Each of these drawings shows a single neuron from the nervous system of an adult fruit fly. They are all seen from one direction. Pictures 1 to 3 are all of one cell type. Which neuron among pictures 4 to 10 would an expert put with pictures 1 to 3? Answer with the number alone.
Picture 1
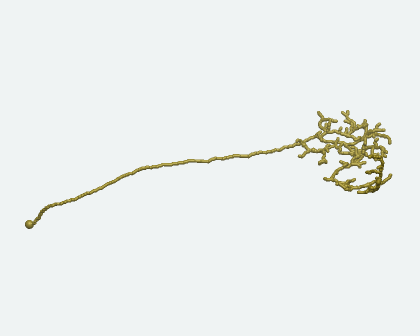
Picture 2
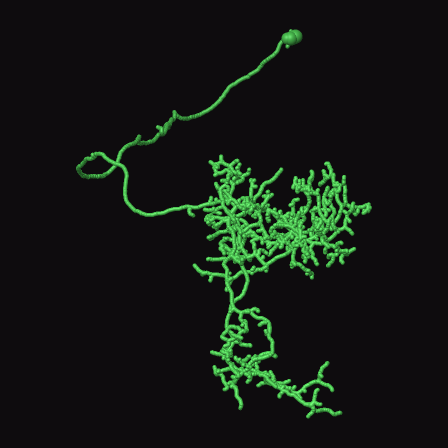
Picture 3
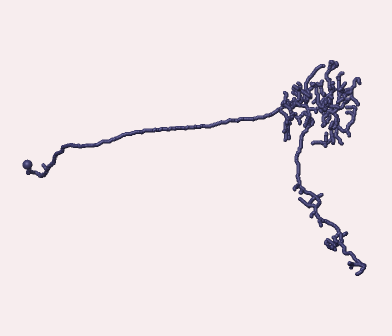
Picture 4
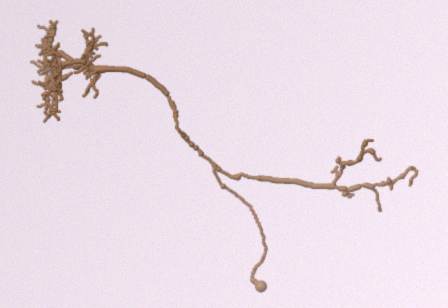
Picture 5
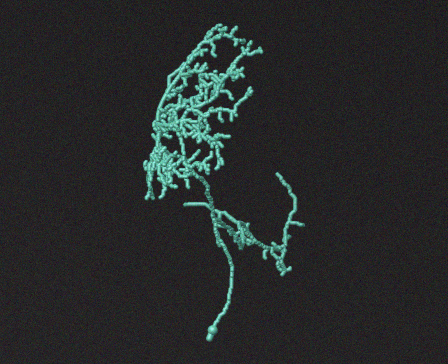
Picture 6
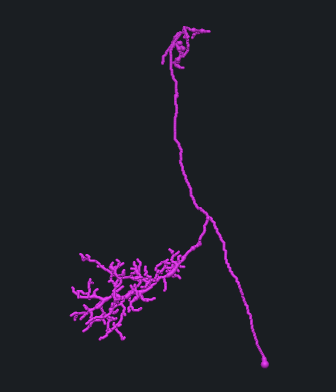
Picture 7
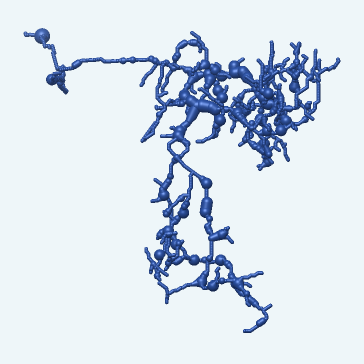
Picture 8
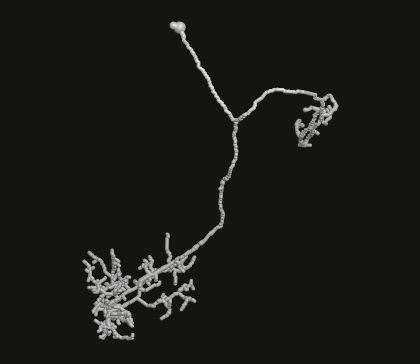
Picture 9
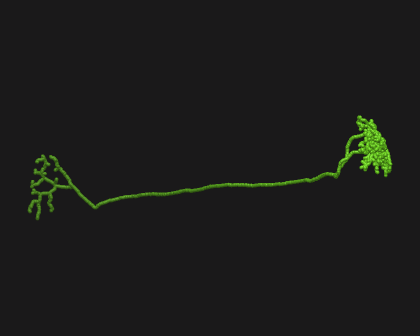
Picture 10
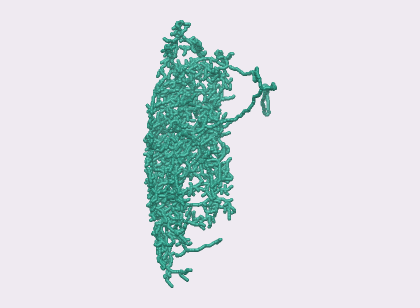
7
